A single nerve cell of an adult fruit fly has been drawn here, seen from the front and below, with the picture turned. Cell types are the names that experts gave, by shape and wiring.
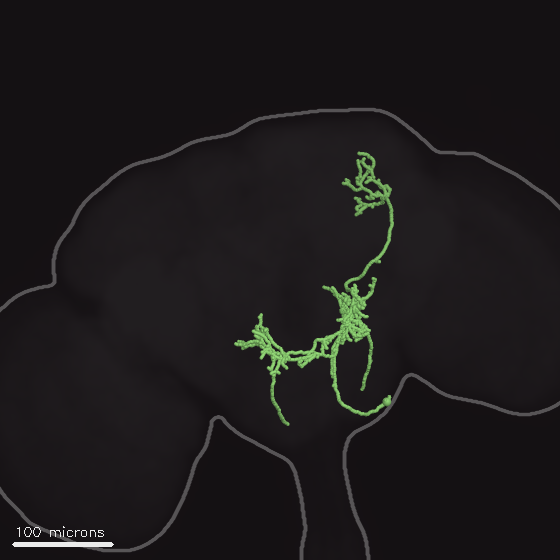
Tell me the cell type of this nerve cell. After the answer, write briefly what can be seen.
Its cell type is GNG526. It is a central-brain intrinsic neuron. By the scale bar it is about 300 microns tall in this view. As drawn here it is taller than it is wide.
